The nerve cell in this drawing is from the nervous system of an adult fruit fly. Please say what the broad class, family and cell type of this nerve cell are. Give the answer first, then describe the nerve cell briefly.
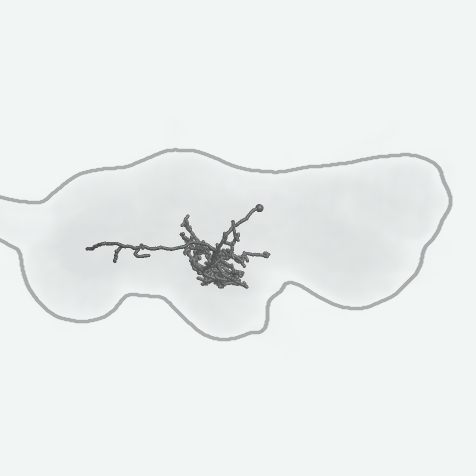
It is a nerve-cord intrinsic neuron. Its family is hemilineage 23B. The cell type is IN23B028. Its cell body lies in the middle of the picture. In this view it is wider than it is tall.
